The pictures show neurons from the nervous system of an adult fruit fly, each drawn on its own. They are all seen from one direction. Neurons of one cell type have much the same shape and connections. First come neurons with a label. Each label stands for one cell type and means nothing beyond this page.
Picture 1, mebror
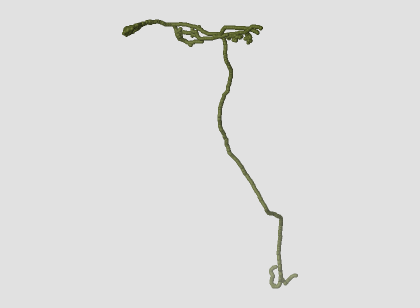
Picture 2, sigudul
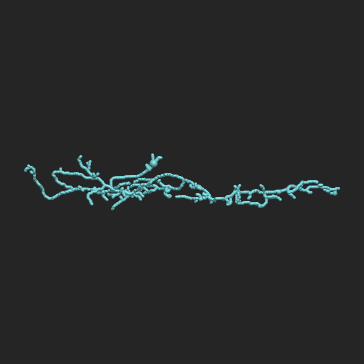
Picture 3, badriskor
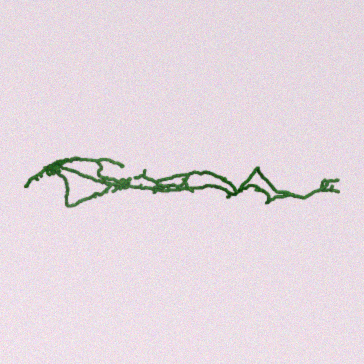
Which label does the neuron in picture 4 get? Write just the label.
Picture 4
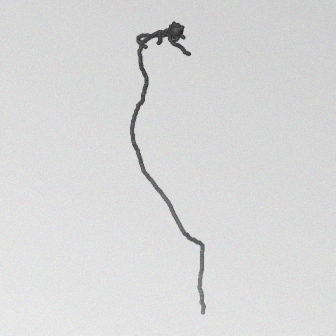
mebror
